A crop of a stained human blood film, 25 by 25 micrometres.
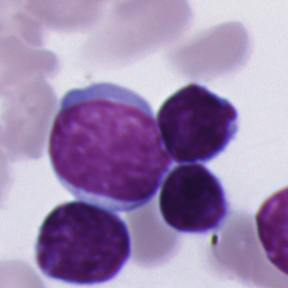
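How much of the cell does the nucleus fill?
Most of it.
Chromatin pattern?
Fine, evenly spread.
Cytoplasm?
Pale blue; rim widest above the nucleus.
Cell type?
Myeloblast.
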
